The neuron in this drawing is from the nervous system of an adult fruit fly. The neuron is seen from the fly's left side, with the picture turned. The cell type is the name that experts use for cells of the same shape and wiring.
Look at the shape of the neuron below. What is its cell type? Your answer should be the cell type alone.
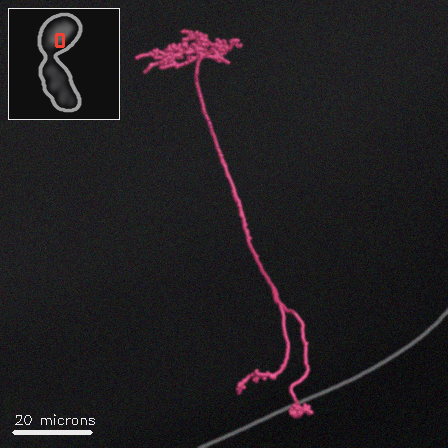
T4c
